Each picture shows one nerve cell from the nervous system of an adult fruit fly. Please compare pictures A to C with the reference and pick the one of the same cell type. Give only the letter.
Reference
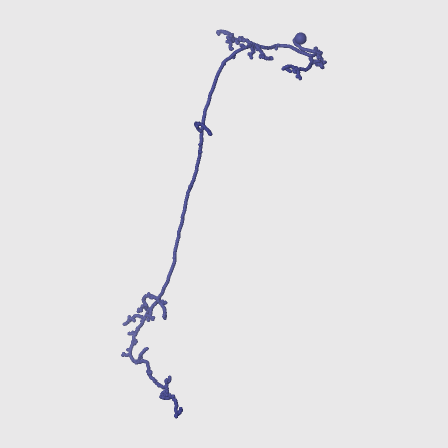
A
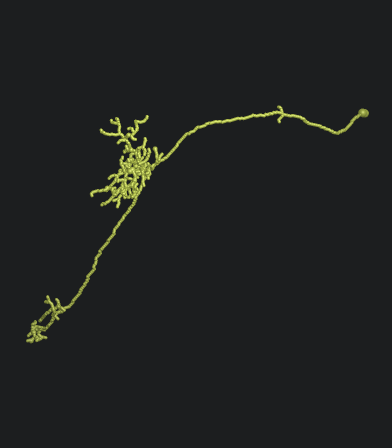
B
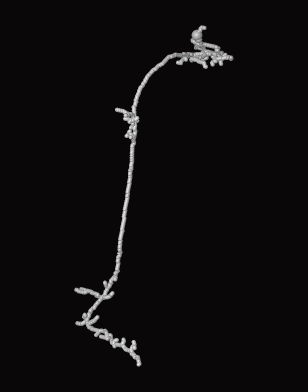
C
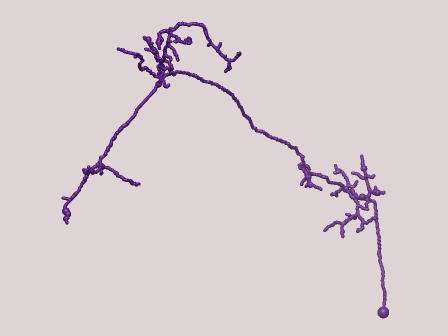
B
